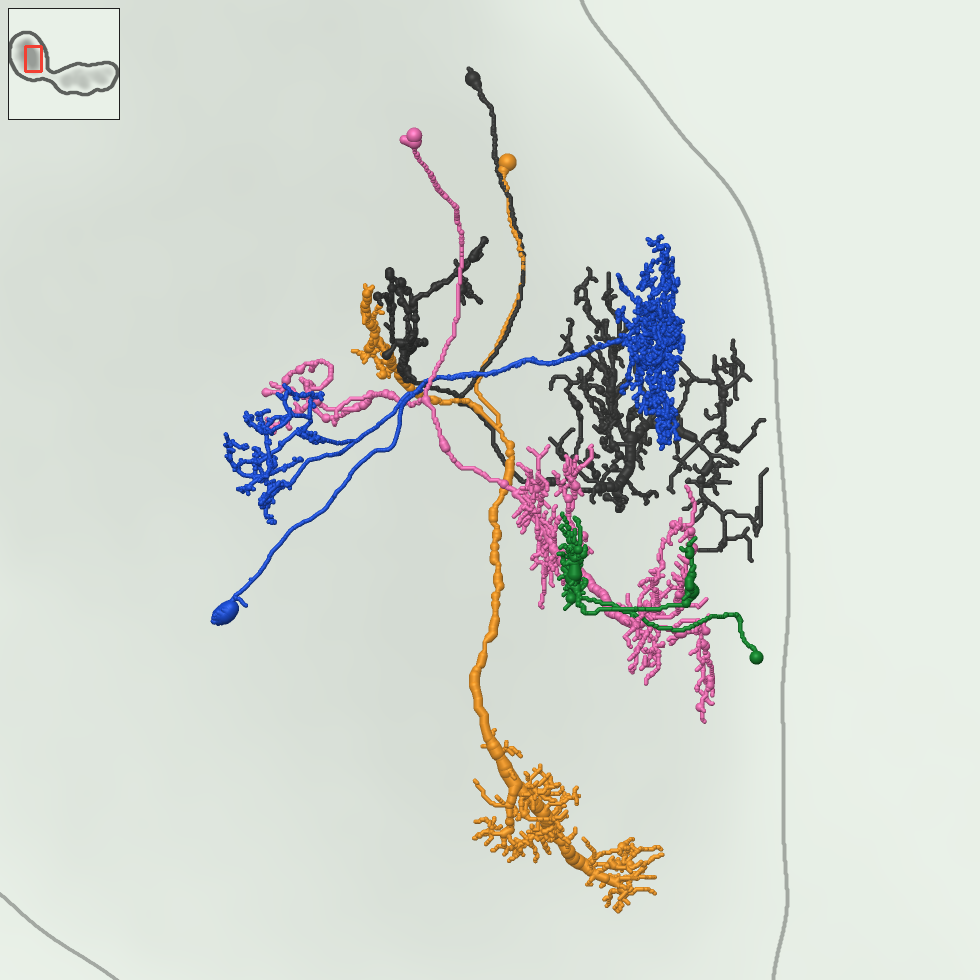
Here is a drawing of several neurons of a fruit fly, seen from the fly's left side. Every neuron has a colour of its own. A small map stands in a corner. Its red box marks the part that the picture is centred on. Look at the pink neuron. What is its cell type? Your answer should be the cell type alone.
LPLC2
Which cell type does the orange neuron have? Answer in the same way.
LPLC1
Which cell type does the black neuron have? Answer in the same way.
LPLC4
